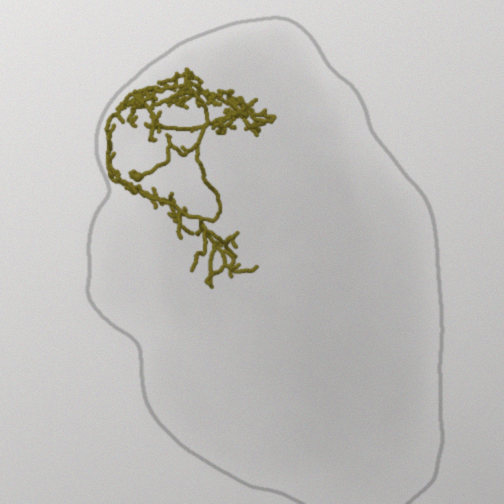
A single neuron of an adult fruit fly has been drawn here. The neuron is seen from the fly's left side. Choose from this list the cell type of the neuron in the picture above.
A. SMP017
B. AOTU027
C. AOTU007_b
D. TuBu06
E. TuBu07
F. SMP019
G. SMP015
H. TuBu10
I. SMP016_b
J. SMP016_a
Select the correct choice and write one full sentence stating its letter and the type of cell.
In terms of cell type, the neuron is SMP015, option G.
